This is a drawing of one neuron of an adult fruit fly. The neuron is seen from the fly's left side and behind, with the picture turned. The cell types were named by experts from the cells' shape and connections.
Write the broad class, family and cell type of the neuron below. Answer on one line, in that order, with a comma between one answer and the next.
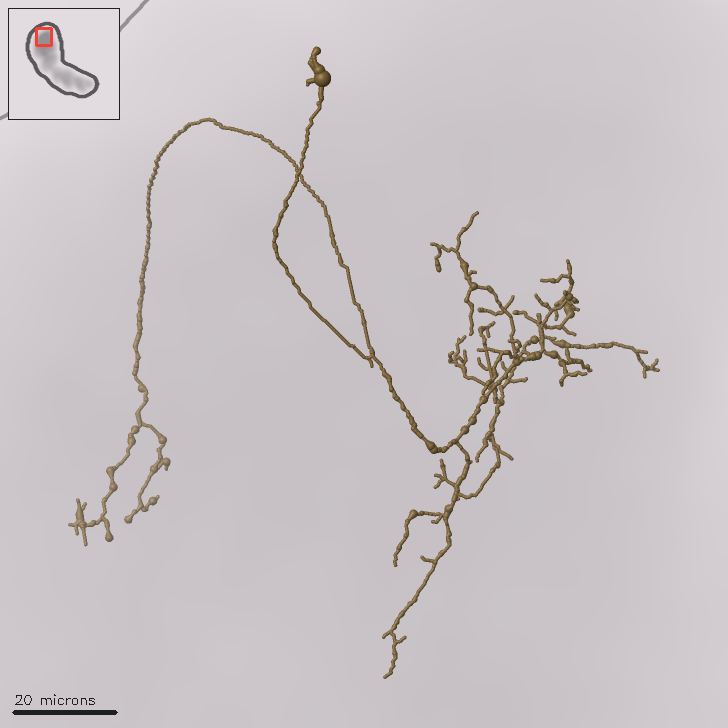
central-brain intrinsic neuron, hemilineage SLPa&l1_lateral, PLP043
